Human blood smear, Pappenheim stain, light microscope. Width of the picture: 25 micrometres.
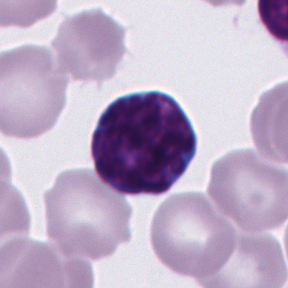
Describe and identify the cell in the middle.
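Checking the chromatin first, it is dark purple and coarsely clumped, with small paler patches between the clumps. No nucleolus can be seen, and no granules are visible in the cytoplasm. The surface is smooth, without projections. This is a typical lymphocyte.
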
